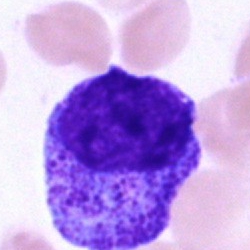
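Promyelocyte, stained bone marrow smear. A single large nucleus, one mass without separate lobes, occupies the upper half of the cell. The cytoplasm below it is packed with coarse, dark purple granules that stand out as distinct dots.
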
